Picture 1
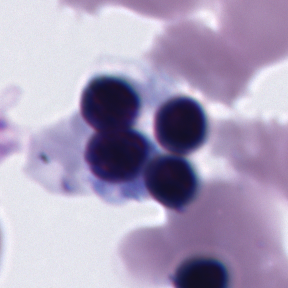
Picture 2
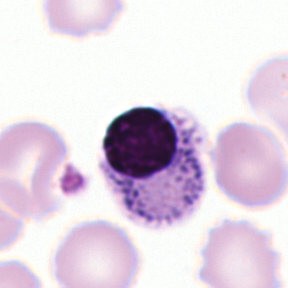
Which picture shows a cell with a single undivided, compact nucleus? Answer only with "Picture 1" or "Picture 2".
Picture 2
